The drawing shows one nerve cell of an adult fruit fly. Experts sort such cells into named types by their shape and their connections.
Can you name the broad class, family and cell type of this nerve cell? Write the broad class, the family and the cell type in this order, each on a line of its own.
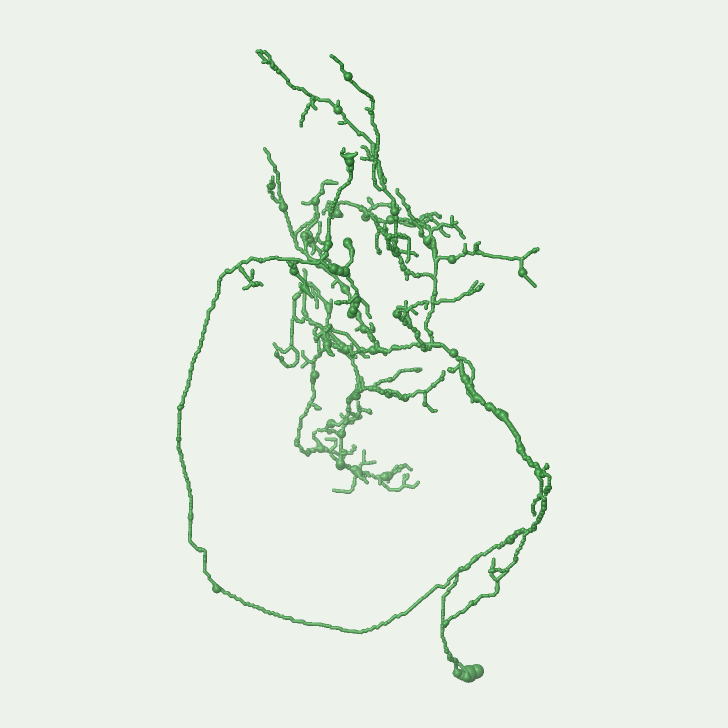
central-brain intrinsic neuron
hemilineage SLPav1_medial
CL104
